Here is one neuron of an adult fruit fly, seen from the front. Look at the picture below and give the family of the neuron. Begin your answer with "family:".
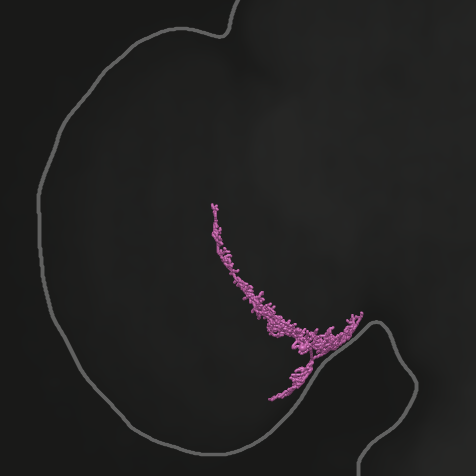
family: TmY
